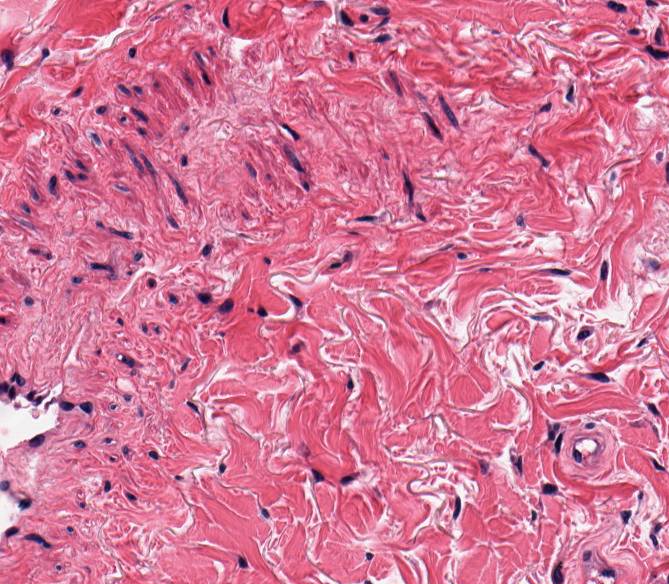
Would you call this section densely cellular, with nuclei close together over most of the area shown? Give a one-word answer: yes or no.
No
